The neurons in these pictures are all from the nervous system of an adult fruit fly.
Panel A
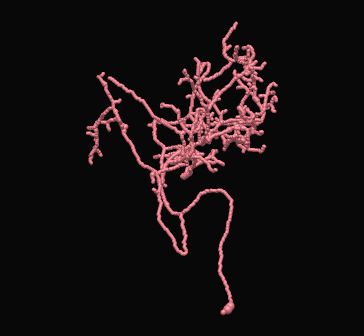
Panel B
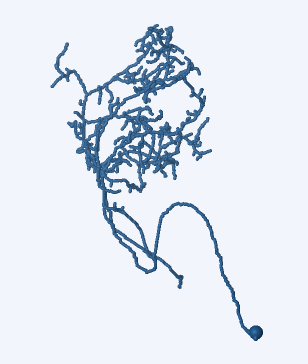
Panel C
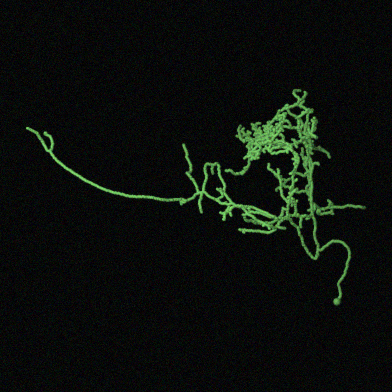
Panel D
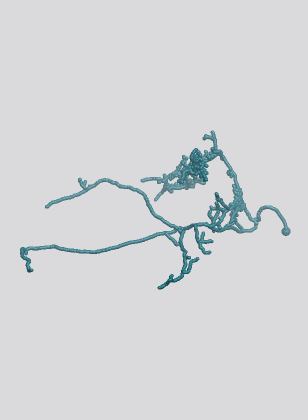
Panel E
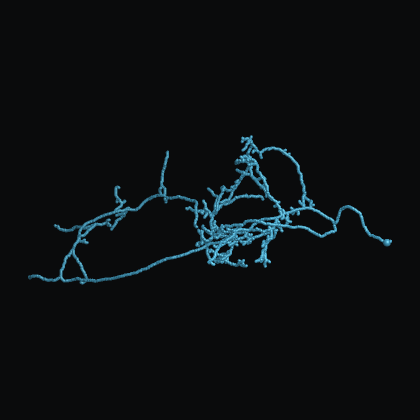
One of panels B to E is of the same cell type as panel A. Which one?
B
